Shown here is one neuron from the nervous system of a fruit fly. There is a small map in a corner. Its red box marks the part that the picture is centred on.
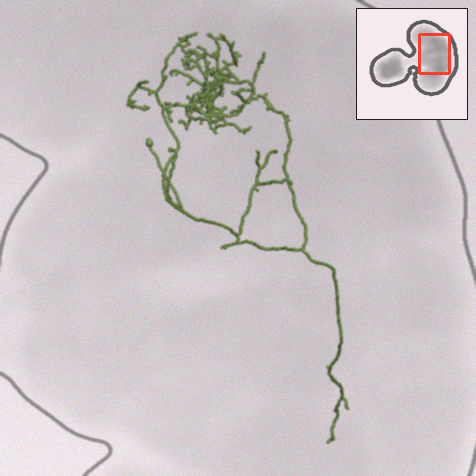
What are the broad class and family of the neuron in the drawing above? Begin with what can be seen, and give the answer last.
As drawn here it is taller than it is wide. Its broad class is central-brain intrinsic neuron. The family is hemilineage LALv1_ventral.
